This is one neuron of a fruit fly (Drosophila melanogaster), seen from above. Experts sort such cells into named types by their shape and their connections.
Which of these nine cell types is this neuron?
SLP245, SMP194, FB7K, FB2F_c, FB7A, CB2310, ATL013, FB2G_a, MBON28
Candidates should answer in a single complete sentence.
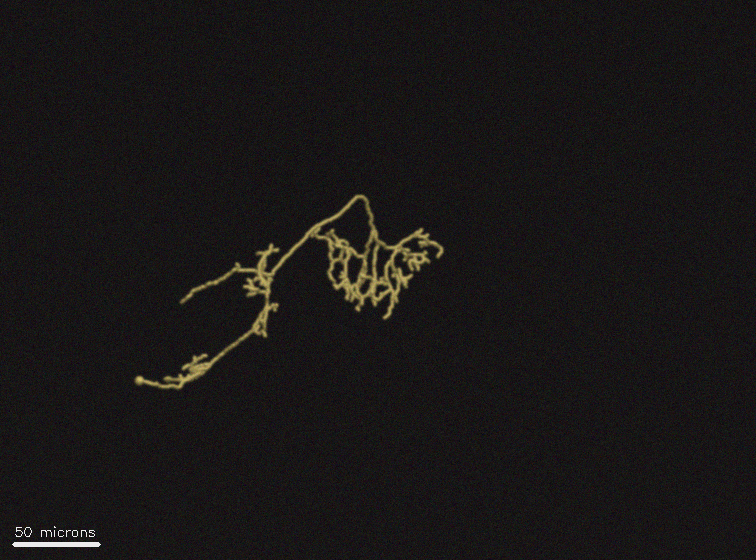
The cell type carried by this neuron is FB2F_c.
